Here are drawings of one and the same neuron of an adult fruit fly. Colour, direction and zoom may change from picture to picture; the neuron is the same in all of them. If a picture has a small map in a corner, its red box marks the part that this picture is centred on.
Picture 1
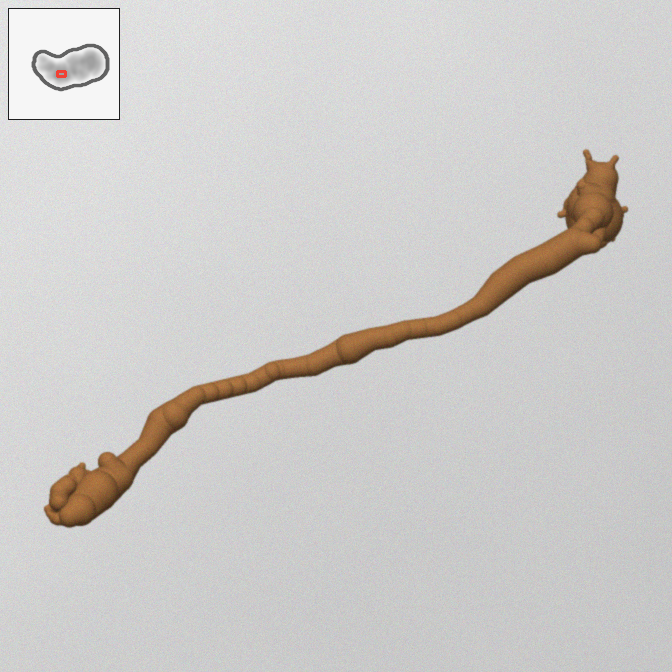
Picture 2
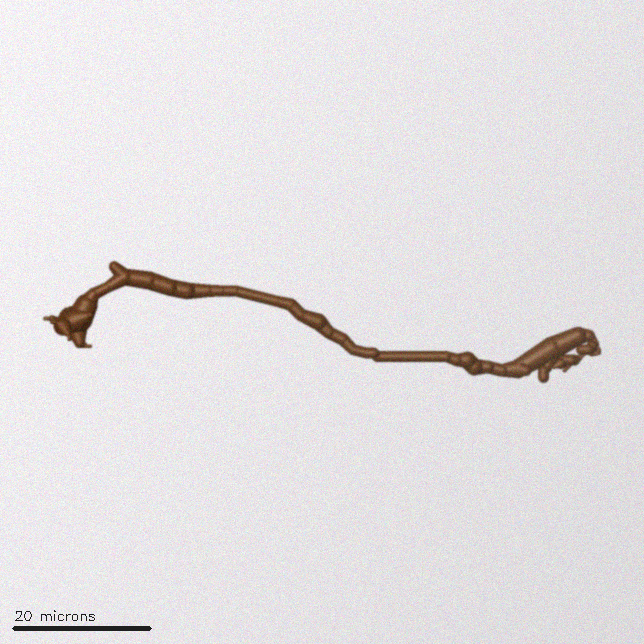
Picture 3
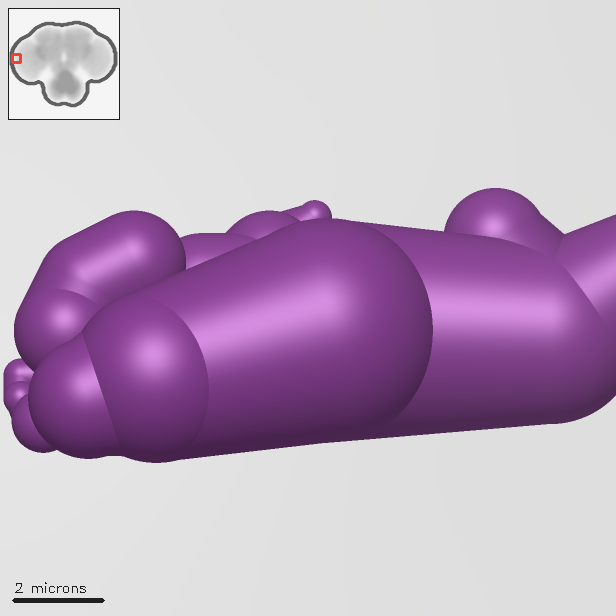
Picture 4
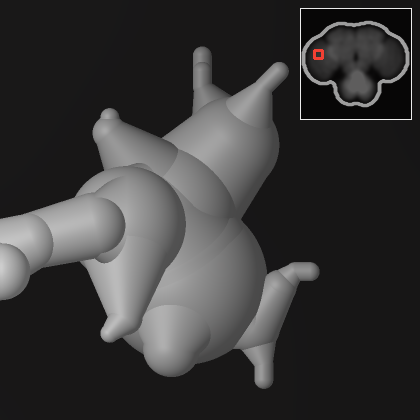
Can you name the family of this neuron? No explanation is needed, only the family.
L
